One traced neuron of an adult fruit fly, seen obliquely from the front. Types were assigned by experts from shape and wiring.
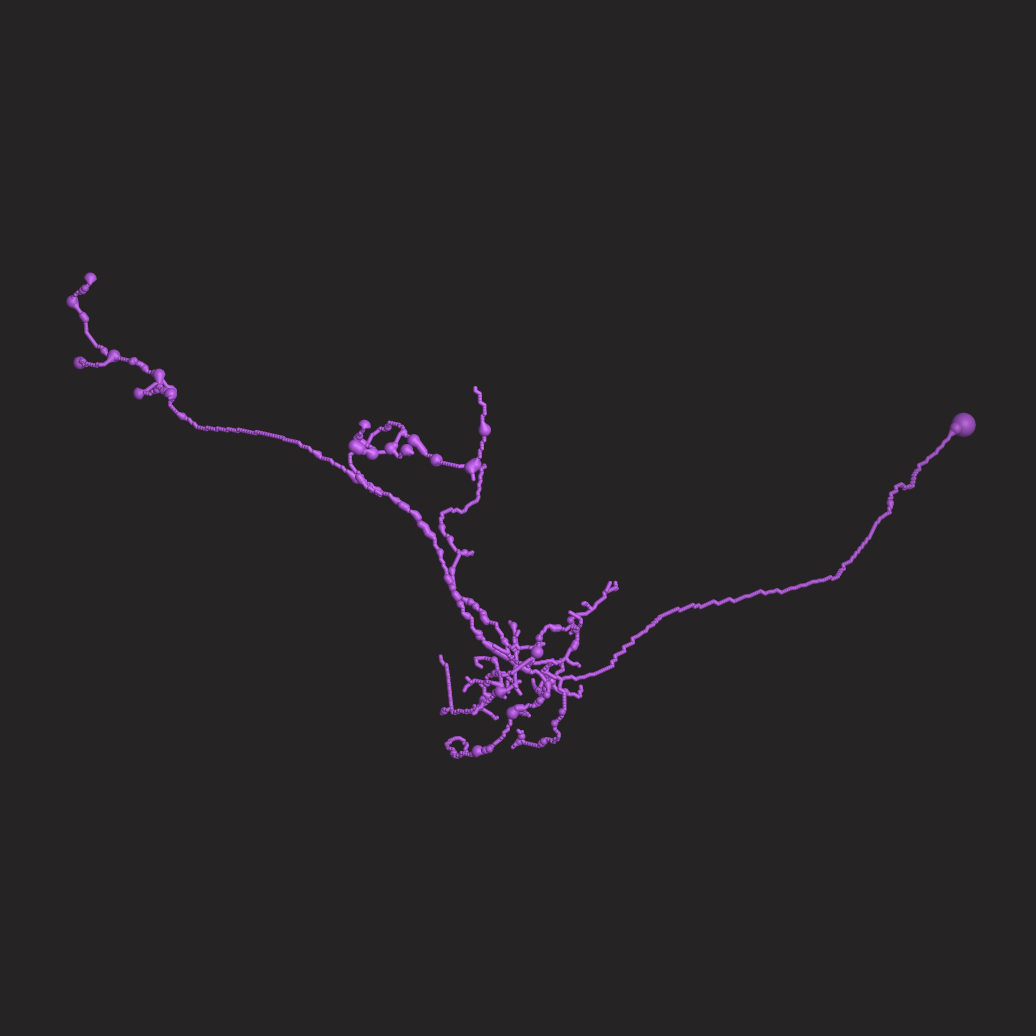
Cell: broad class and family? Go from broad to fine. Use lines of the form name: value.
broad class: central-brain intrinsic neuron
family: class CX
